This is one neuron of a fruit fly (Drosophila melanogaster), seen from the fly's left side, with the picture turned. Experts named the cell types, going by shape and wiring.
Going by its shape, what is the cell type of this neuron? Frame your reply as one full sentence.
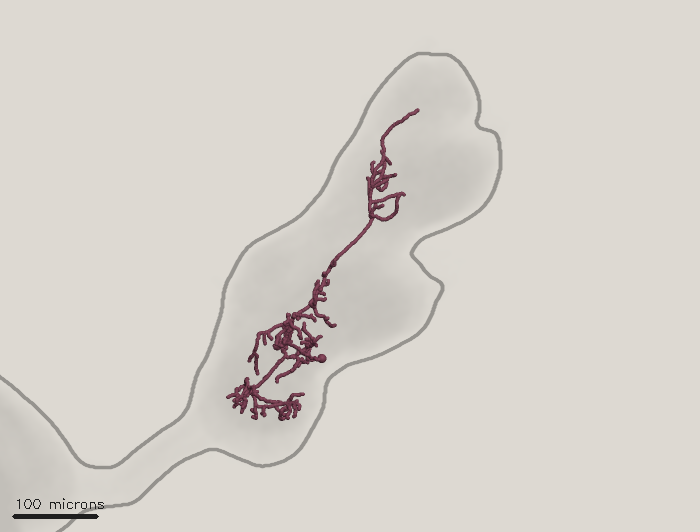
So far as cell type goes, this neuron is TN1c_d.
